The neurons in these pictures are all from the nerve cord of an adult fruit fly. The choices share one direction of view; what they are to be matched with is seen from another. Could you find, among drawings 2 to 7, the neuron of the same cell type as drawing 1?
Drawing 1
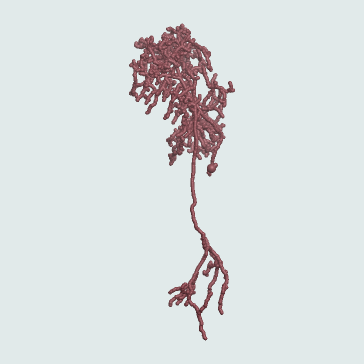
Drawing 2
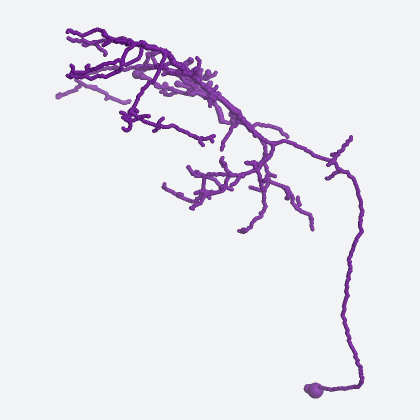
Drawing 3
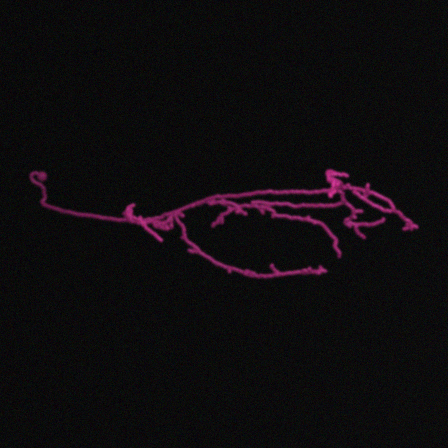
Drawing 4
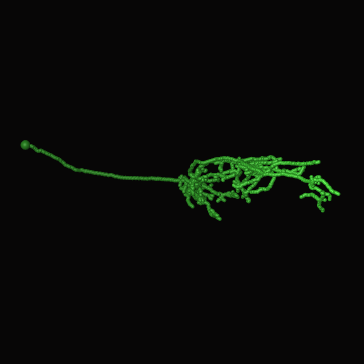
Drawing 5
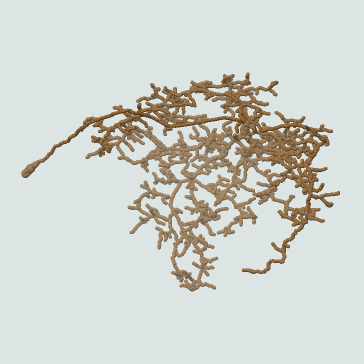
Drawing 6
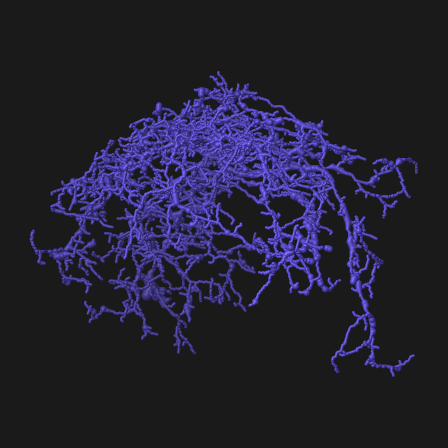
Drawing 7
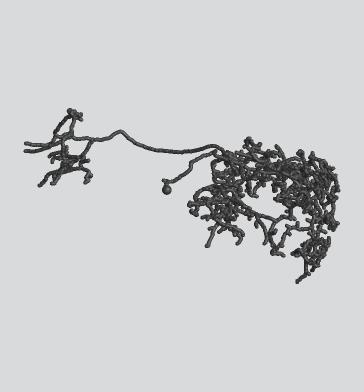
7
